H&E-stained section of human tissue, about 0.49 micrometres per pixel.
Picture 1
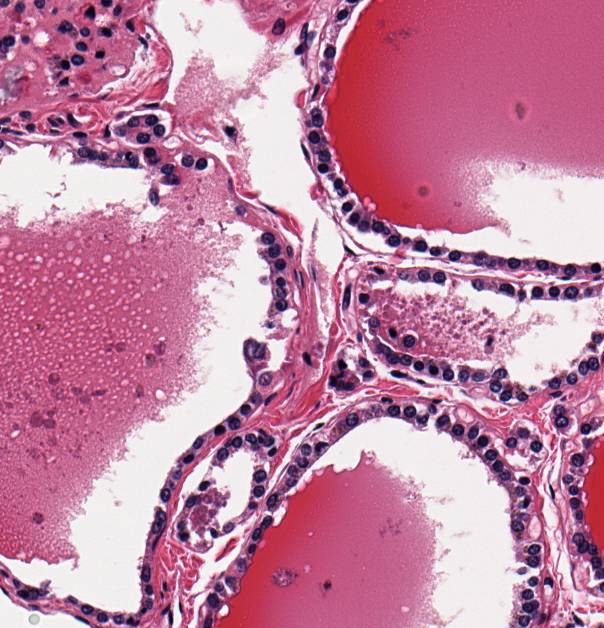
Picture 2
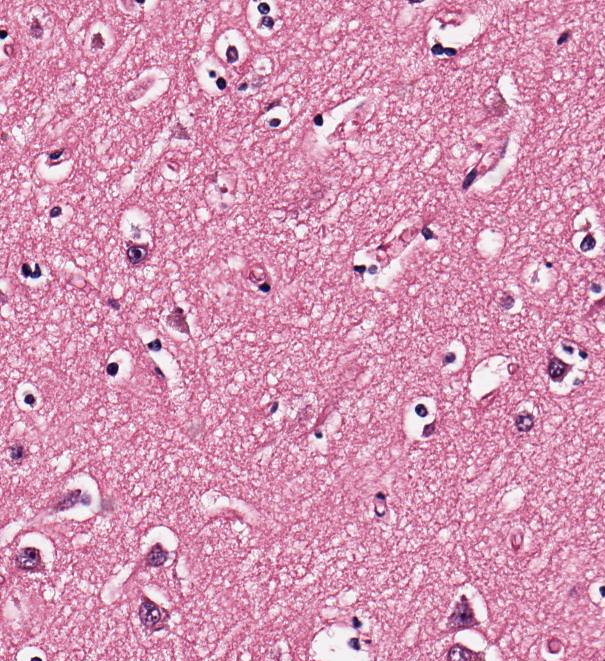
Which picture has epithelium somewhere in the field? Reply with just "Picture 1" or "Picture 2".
Picture 1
